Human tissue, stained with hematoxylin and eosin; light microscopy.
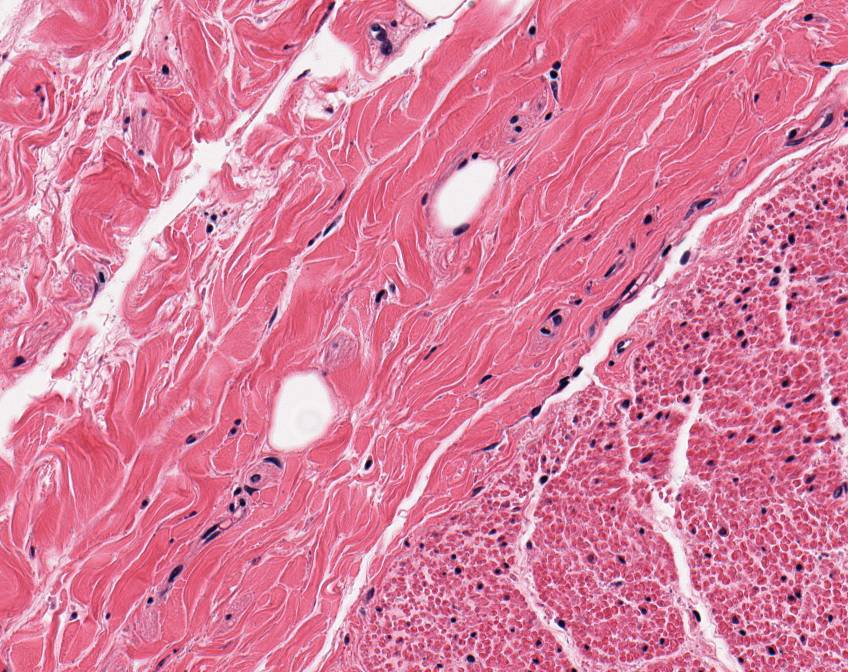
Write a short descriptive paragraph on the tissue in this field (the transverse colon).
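First, the collagen: dense wavy pink bundles fill the upper left and centre, running diagonally from lower left to upper right. Its nuclei are sparse, dark and elongated, parallel to the bundles. Second, a long narrow white cleft runs diagonally between this collagen and the cross-cut compartment. Third, in the lower right, small dark dot-like nuclei lie scattered among the cross-cut profiles.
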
